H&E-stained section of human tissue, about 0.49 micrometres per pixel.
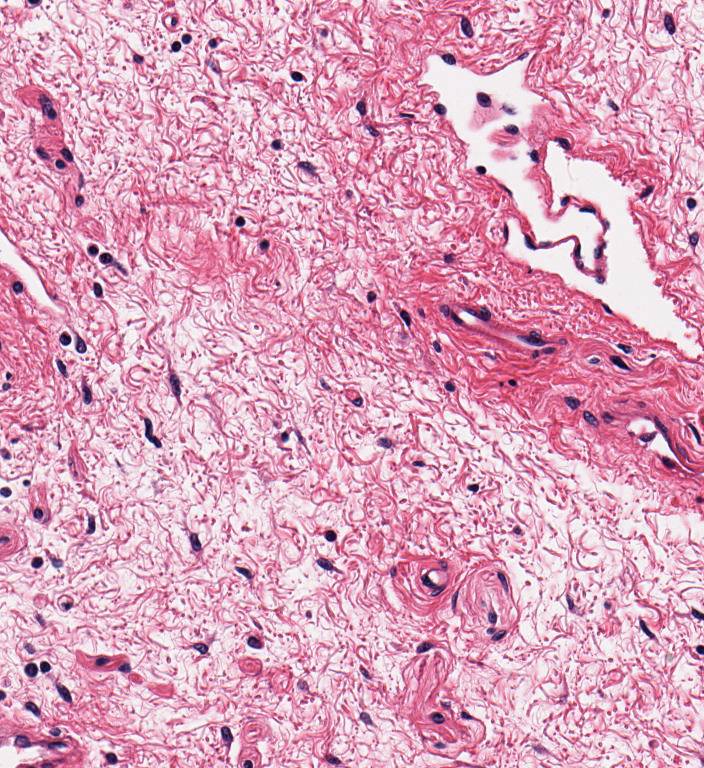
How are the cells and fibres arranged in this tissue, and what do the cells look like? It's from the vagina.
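The field is entirely loose connective tissue stroma, without epithelium. Fine, wavy pink fibrils are separated by pale, clear spaces. Sparse cells have small, dark, oval to spindle-shaped nuclei, little cytoplasm visible. At upper right, flattened endothelial cells line a thin-walled vessel's irregular, folded lumen.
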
